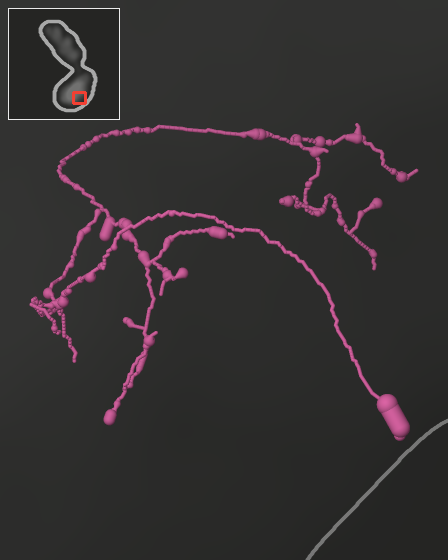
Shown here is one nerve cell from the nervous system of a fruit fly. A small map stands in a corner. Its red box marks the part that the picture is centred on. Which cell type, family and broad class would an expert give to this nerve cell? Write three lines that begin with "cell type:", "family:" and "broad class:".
cell type: CB3172
family: hemilineage ALv2
broad class: central-brain intrinsic neuron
